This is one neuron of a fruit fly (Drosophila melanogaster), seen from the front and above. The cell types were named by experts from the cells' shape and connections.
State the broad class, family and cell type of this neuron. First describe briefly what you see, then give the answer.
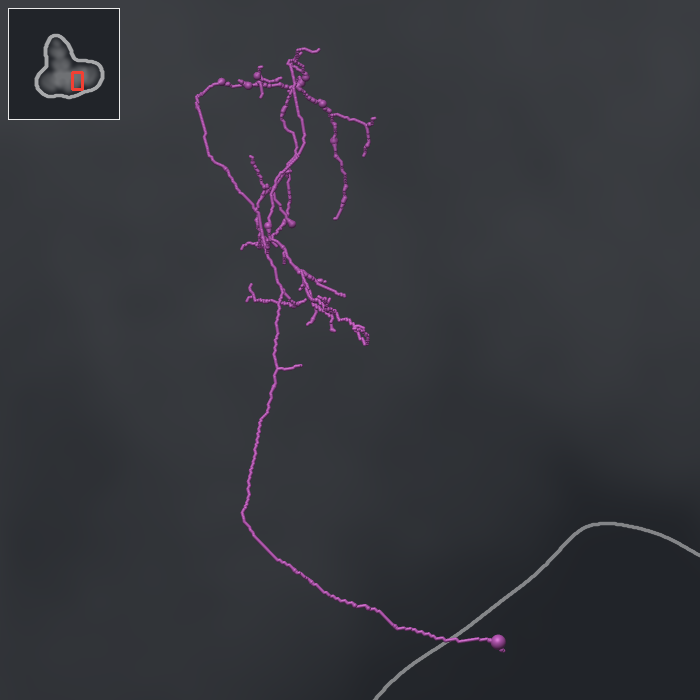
The cell body can be seen at the lower right of the picture. Dozens of branch ends can be seen. This is a central-brain intrinsic neuron. Its family is hemilineage LALv1_ventral. The cell type is PS077.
